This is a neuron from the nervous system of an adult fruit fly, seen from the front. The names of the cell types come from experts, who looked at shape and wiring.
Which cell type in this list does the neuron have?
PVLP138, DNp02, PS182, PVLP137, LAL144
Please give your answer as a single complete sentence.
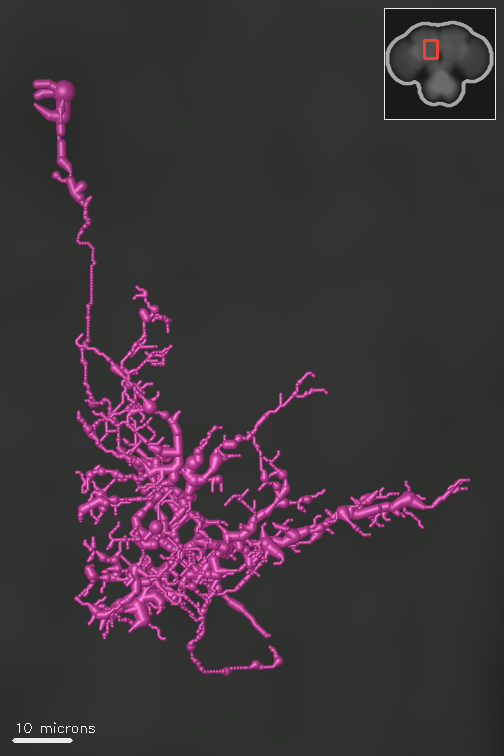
As for cell type, this neuron is LAL144.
